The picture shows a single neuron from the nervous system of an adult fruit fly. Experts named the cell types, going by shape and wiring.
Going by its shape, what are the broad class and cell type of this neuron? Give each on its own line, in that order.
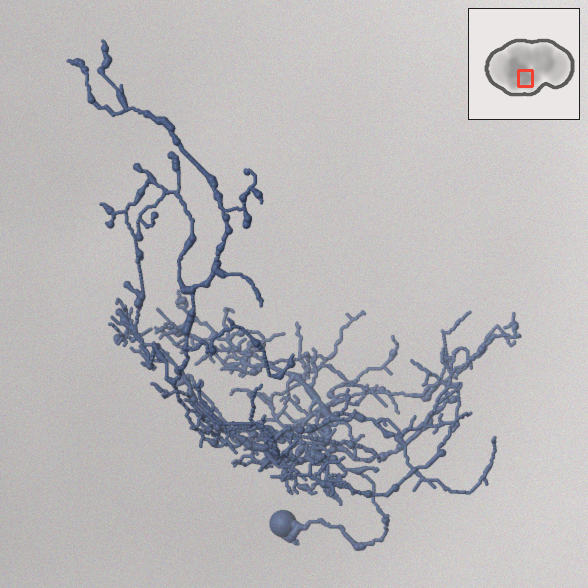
central-brain intrinsic neuron
GNG293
